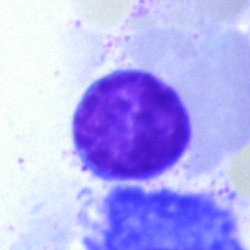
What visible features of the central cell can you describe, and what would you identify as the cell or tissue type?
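The cell is round, with a smooth outline. Its chromatin is dense, dark purple and clumped, with paler streaks between the clumps. No distinct nucleoli are visible in the nucleus. Cytoplasm is scant, forming at most a thin rim around the nucleus. This is a lymphocyte.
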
